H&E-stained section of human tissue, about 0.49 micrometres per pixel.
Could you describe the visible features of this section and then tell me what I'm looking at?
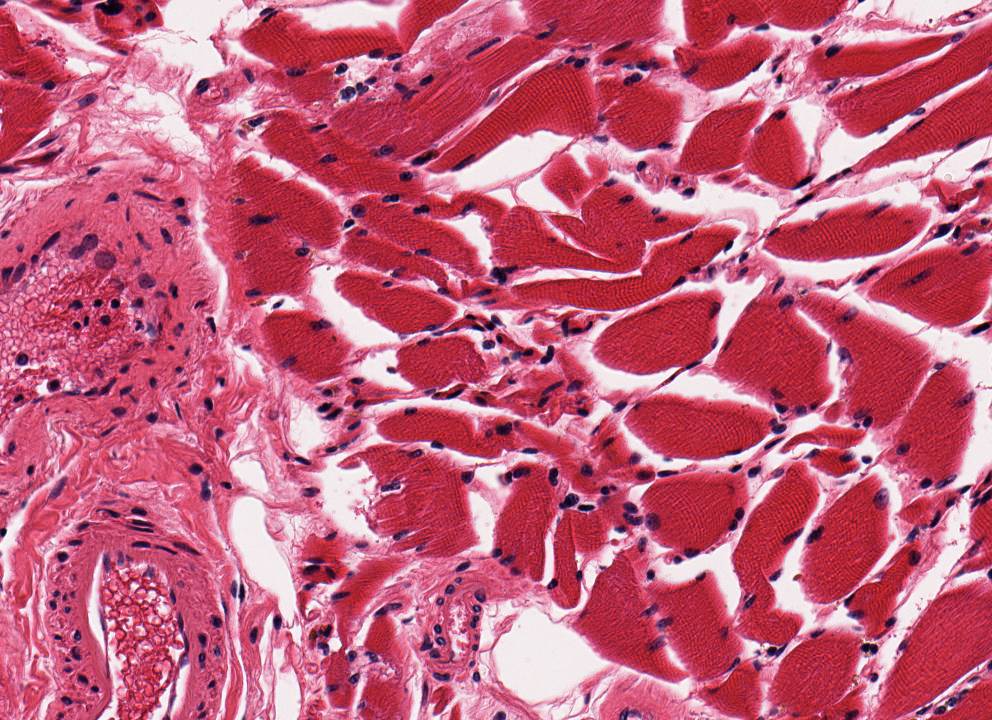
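Deeply eosinophilic fibres, cut transversely and obliquely, fill centre and right; denser connective tissue along left edge. Fine cross-striations in many oblique fibres, chiefly upper middle. Dark, flattened nuclei sit at fibre periphery, not centrally. Lower left: vessel, lumen packed with red blood cells. Skeletal muscle.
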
